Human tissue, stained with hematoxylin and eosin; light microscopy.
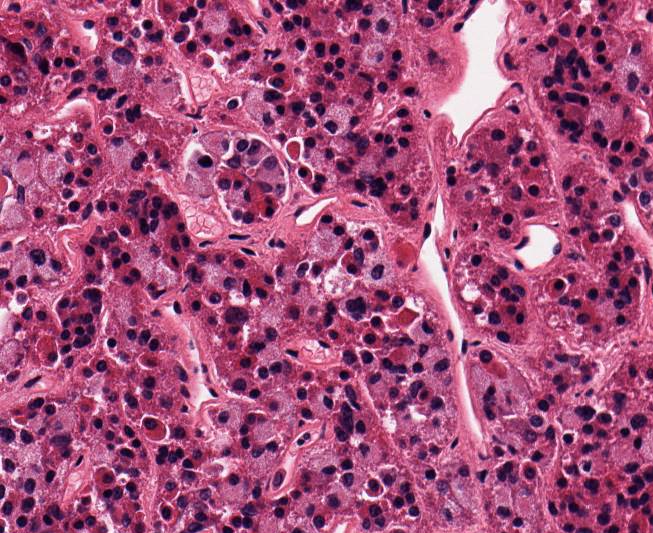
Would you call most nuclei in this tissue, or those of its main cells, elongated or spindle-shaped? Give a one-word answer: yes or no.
No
